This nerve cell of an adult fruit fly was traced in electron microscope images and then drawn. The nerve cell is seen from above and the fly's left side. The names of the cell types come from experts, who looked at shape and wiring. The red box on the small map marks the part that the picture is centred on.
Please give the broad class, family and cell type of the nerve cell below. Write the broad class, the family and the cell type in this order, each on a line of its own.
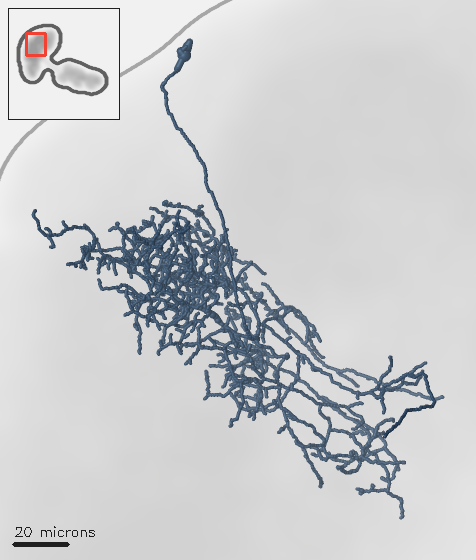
central-brain intrinsic neuron
hemilineage AOTUv1_ventral
LAL010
